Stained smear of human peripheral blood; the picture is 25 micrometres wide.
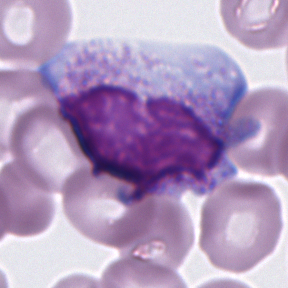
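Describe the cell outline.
It is angular and irregular, with several straight edges.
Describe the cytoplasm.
It is abundant and pale blue.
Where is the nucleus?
In the lower part of the cell, with most of the cytoplasm above it.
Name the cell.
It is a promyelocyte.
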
